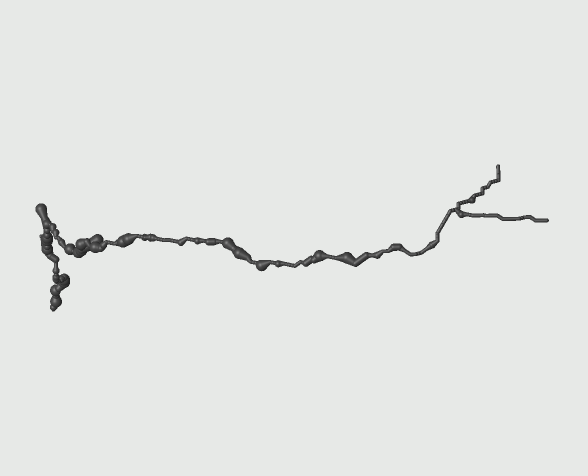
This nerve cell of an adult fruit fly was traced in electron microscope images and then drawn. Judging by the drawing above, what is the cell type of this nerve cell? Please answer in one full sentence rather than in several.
The cell type held by this nerve cell is SNta41.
